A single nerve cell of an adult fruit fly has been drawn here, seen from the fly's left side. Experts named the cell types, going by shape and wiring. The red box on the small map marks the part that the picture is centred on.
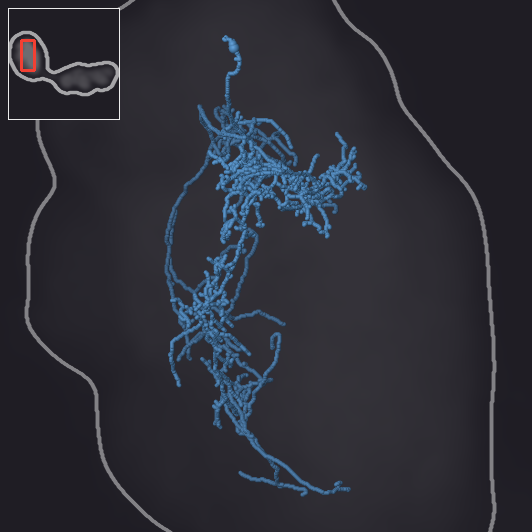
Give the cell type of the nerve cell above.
AVLP021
